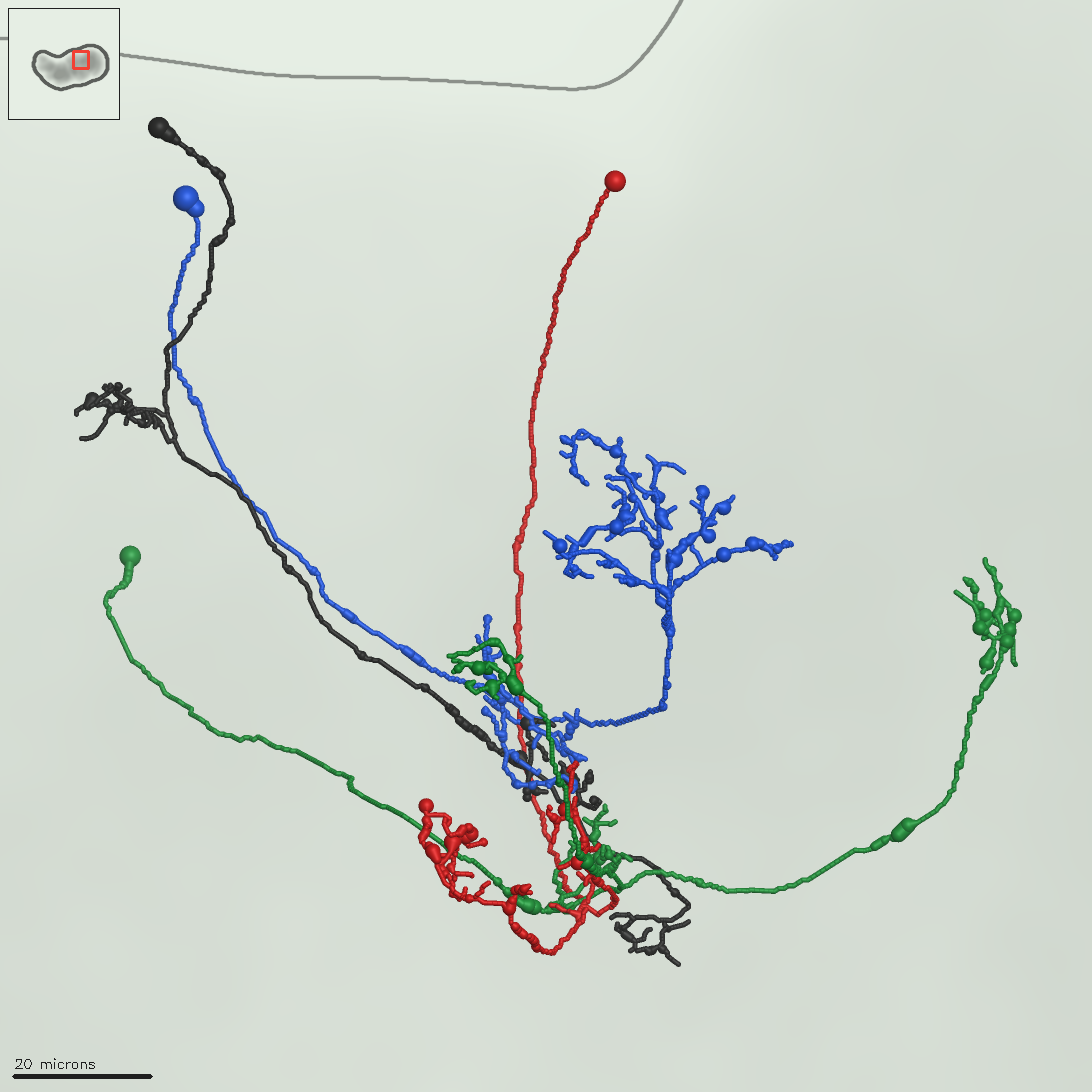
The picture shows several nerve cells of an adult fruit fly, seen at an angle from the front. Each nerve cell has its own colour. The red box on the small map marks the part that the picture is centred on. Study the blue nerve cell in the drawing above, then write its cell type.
vDeltaC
